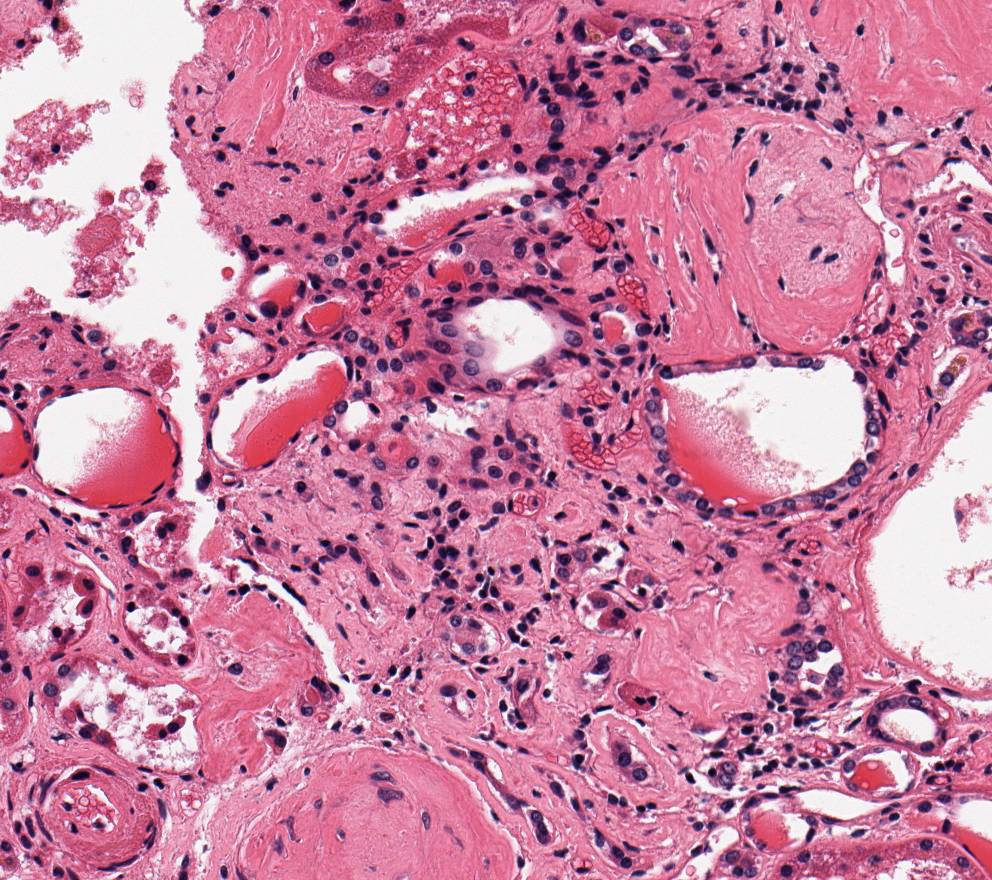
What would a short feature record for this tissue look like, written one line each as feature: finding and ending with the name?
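Dilated tubules: at the left edge and right of the middle
Lumen contents: homogeneous bright pink material
Lining: one layer of flattened to low cuboidal epithelial cells
Stroma: pink and fibrous between the tubules
Infiltrate: scattered small round lymphocytes with dark nuclei, densest in the centre
Capillaries: small clusters of red blood cells, centre of the field
Tissue: renal cortex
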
